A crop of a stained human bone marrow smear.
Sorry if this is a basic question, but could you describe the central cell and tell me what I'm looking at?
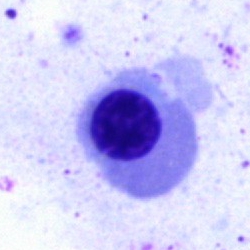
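The nucleus sits off-centre, toward the upper left of the cell. Its chromatin is dense and stains dark purple. No granules appear in the cytoplasm. A paler rounded bleb projects from the upper right edge of the cell. This cell is an erythroblast.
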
